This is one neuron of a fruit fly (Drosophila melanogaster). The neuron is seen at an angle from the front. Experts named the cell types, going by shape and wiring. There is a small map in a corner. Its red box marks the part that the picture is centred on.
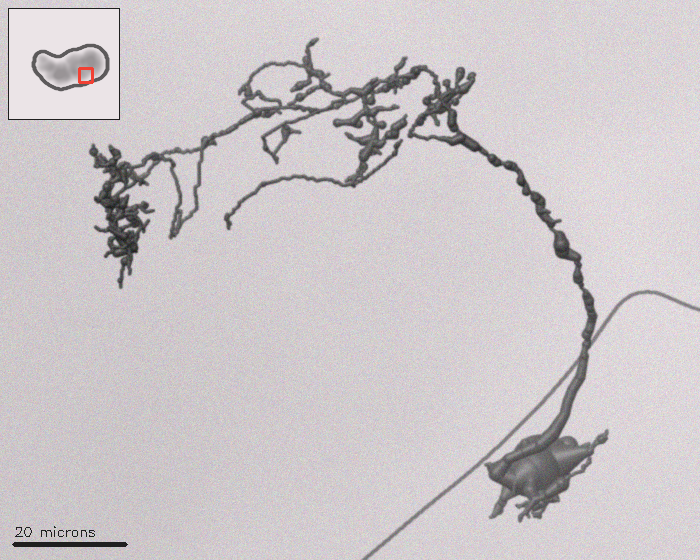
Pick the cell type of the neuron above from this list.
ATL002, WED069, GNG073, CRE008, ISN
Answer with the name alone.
ISN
